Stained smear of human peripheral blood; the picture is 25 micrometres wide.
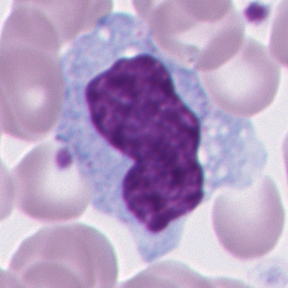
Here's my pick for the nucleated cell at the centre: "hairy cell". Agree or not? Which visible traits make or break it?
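Outline: irregular and angular, with blunt bulges at the edge.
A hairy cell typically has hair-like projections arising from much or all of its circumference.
Blunt bulges are not that, so the outline goes against hairy cell. Nucleus: one continuous folded mass, not split into separate lobes, about 16 by 10 micrometres, with no nucleoli.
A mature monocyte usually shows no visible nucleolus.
That point goes with monocyte. Cytoplasm: only a faint, fine dusty granularity, with no coarse granules.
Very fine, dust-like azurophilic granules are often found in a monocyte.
This too goes with monocyte. A few small clear vacuoles lie to the right of the nucleus. Verdict: not a hairy cell; the cell is a monocyte.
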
